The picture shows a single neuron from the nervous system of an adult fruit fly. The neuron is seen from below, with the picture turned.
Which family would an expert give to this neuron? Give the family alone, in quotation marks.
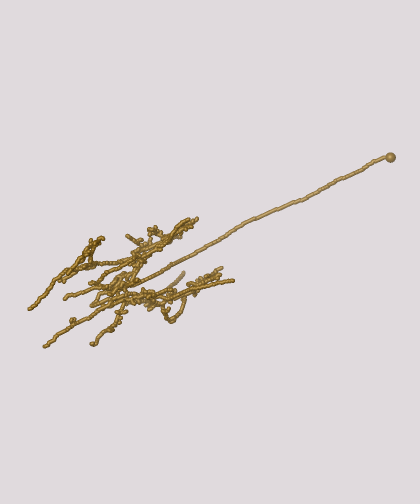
"hemilineage 00A"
